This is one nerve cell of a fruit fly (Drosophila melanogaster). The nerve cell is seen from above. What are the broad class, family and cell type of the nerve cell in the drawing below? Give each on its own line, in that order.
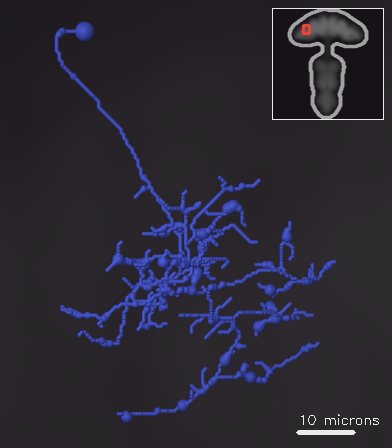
optic-lobe intrinsic neuron
Cm
Cm7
